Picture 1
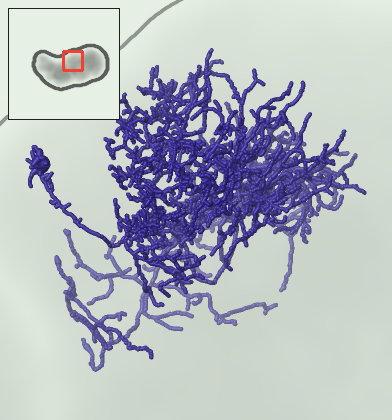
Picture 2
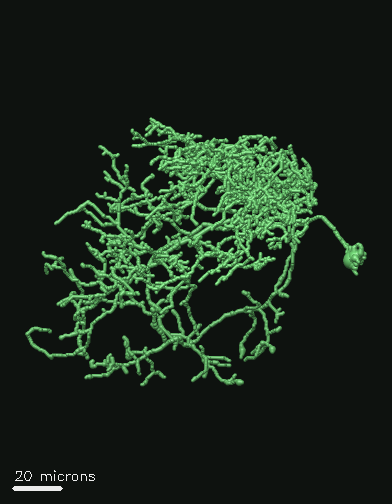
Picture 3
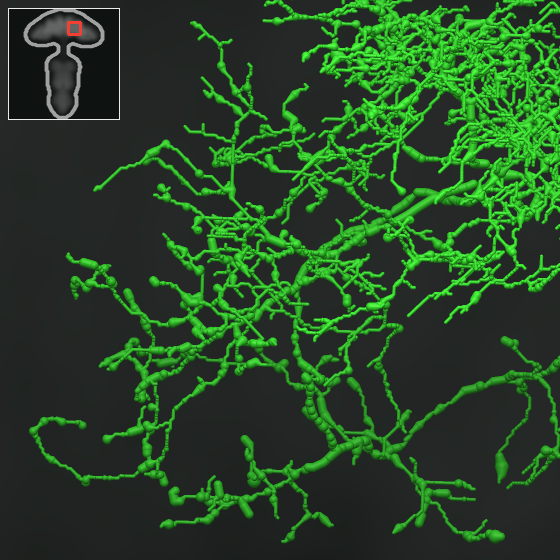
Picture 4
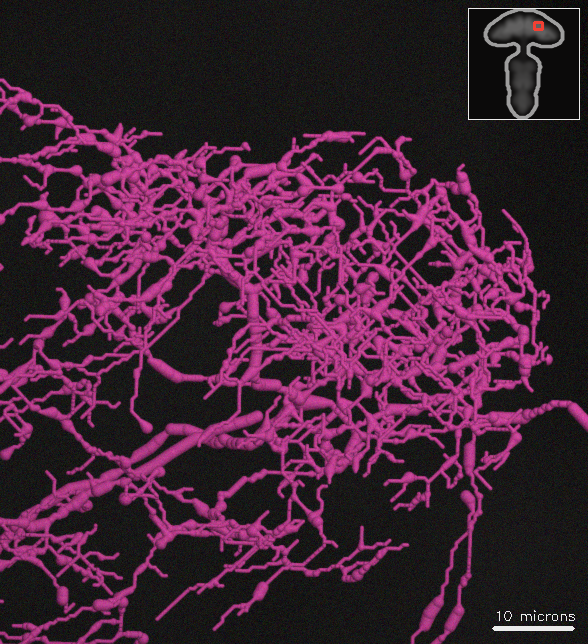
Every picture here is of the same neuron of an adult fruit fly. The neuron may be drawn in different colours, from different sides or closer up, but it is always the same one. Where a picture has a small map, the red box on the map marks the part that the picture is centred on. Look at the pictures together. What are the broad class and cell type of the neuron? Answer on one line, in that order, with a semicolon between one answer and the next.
central-brain intrinsic neuron; SLP004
